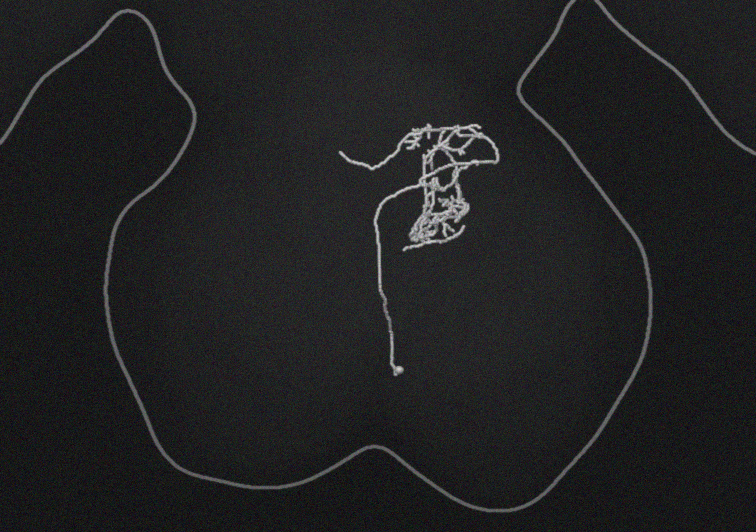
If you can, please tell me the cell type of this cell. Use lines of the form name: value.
cell type: IN02A048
